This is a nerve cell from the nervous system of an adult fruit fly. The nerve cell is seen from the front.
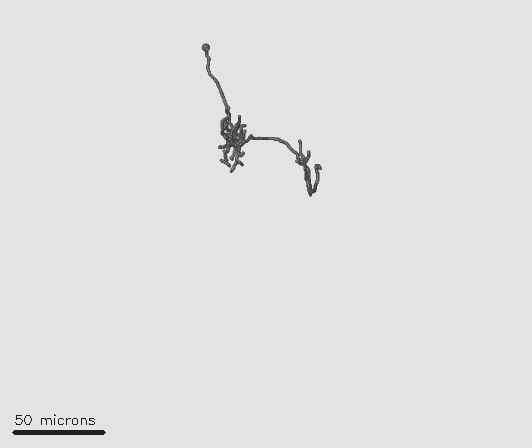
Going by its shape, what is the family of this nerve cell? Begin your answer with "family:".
family: hemilineage 07B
